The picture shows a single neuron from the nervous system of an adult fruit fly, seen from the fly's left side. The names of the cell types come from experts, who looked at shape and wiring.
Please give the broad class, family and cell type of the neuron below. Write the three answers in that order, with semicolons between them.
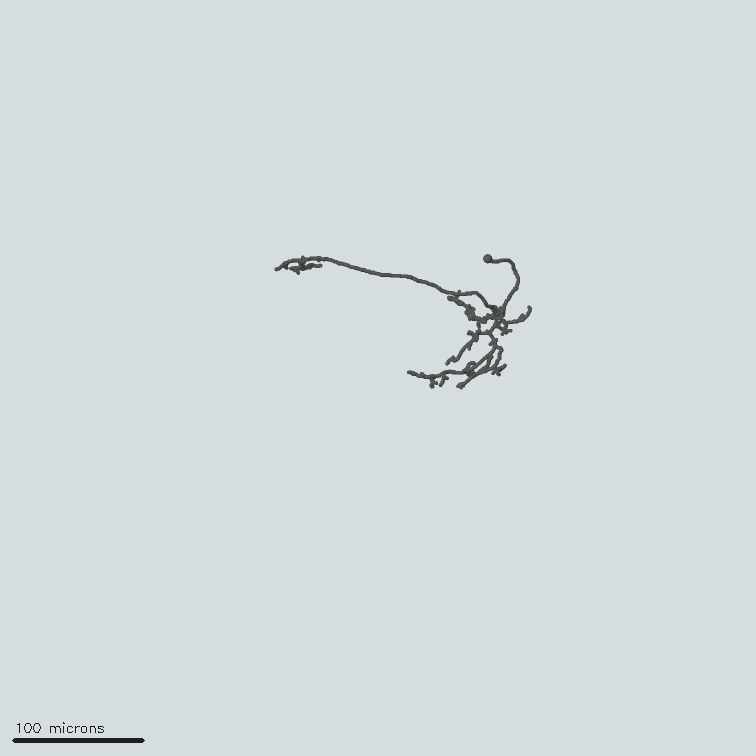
nerve-cord intrinsic neuron; hemilineage 19B; IN19B094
